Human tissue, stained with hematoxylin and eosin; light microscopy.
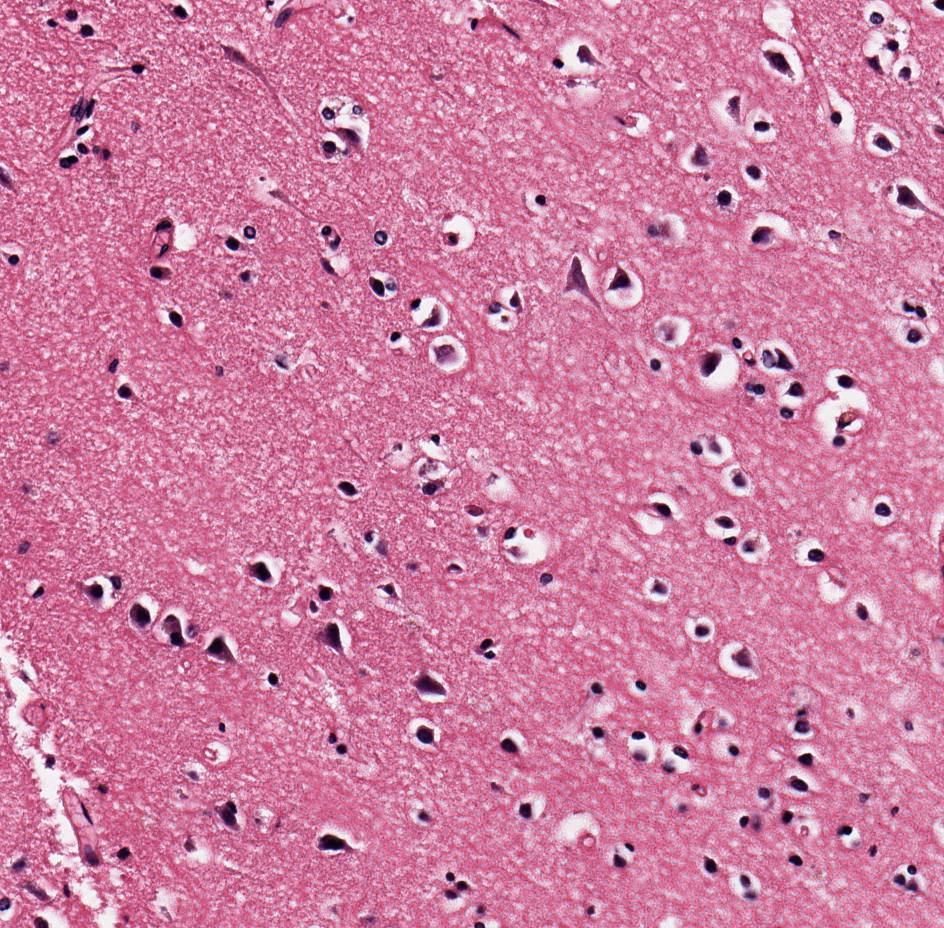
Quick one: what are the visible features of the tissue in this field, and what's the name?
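Background: fine, granular pink neuropil, cells scattered singly, no glands or epithelium. Neurons: many cell bodies shrunken, angular, darkly stained. Small round dark nuclei, little visible cytoplasm, consistent with glia, scattered throughout. Capillaries: thin, elongated, slender-nucleated, upper and lower left. This is cerebral cortex.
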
